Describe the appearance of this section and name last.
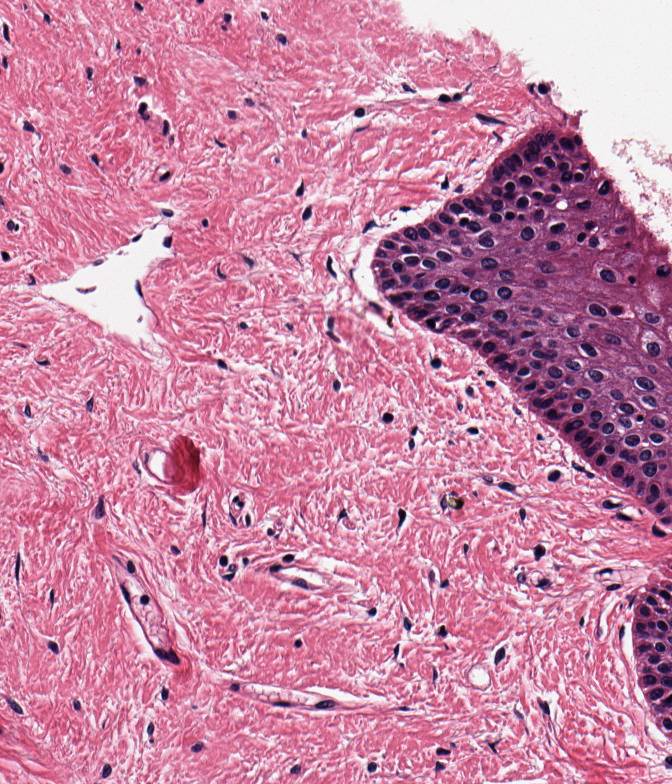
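Layout: stratified epithelium forms a band down the right edge; fibrous stroma fills the rest. Epithelium: crowded dark oval nuclei in the basal layer, more pale cytoplasm toward the surface, and no layer of anucleate keratin on top. Stroma: dense pink collagen in wavy, interlacing bundles, with scattered spindle-shaped fibroblast nuclei. Name: vagina.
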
